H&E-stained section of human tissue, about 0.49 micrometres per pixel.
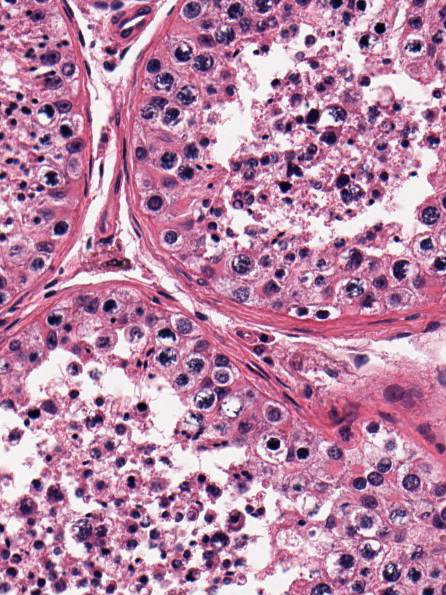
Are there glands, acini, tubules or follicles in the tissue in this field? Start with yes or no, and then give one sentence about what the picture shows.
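Yes. Three large rounded tubular units fill the field, separated by narrow bands of pink tissue.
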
